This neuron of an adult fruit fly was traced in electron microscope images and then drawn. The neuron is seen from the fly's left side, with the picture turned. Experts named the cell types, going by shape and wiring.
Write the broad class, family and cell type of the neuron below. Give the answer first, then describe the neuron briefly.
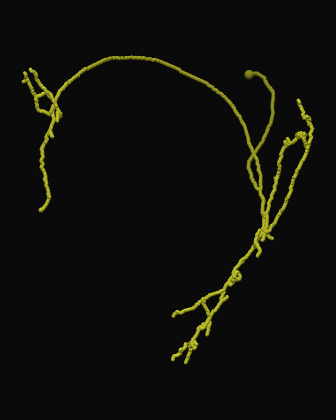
It is a central-brain intrinsic neuron. Its family is hemilineage SLPa&l1_lateral. The cell type is PLP044. Its cell body lies at the upper right of the picture. In this view it is about as wide as it is tall.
